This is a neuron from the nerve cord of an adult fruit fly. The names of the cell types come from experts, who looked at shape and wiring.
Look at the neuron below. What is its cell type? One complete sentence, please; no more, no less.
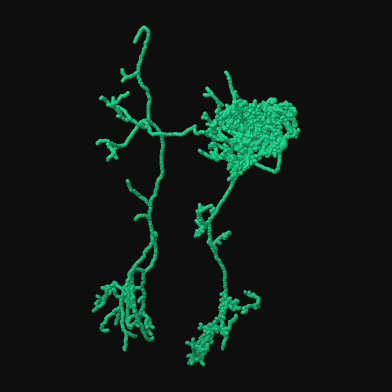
The neuron belongs to cell type IN08B017.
